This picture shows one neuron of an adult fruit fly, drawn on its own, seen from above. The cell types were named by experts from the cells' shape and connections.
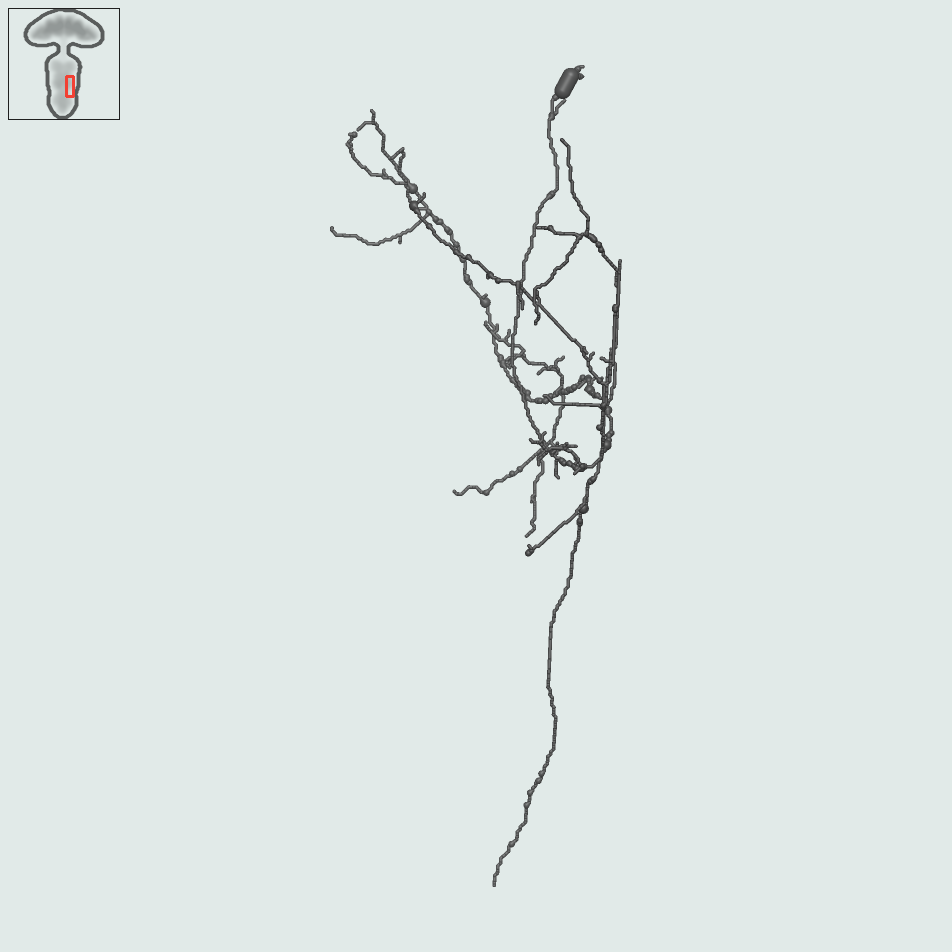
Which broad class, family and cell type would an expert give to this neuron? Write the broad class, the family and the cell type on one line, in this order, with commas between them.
motor neuron of the nerve cord, hemilineage 24B.25B, Fe reductor MN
